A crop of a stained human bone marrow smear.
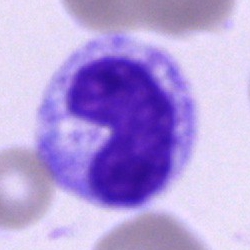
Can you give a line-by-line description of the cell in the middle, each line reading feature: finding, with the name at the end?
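Nucleus shape: kidney-like, deep notch facing left
Nuclear staining: dense, dark purple chromatin
Rim around it: a moderate band of pale lilac cytoplasm
Inside the cytoplasm: fine purplish granules
So this one: metamyelocyte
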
